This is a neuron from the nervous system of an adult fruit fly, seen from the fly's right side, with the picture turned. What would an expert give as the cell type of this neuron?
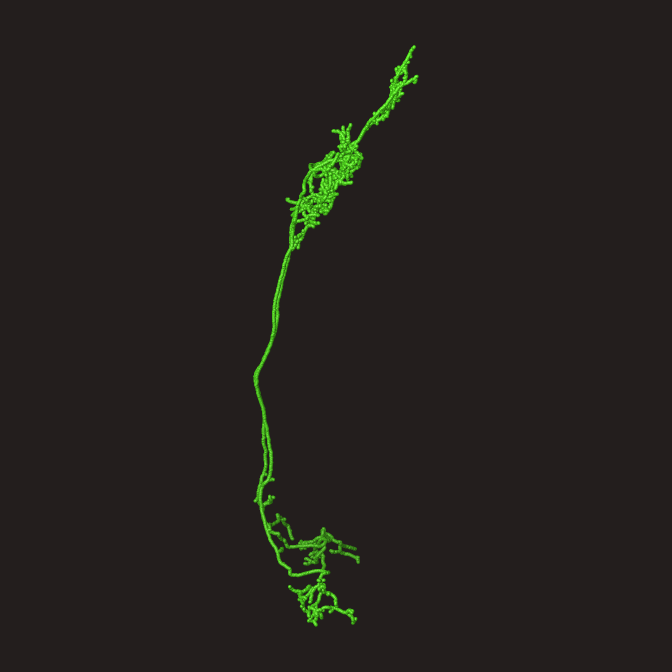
AN09B016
